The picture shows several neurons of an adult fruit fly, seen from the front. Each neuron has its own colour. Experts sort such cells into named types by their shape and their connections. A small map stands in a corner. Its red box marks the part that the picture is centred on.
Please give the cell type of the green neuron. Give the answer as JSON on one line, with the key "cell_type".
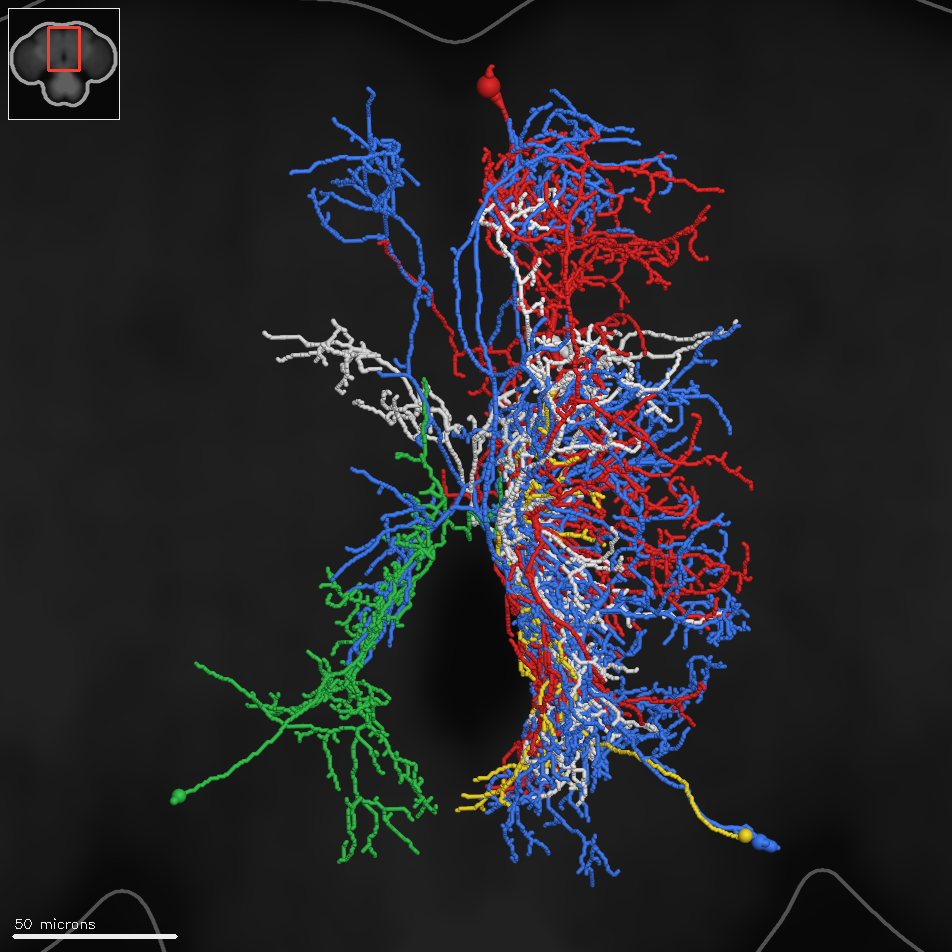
{"cell_type": "SAD075"}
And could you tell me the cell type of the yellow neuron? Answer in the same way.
{"cell_type": "VES109"}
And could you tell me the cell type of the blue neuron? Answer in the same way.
{"cell_type": "VES092"}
